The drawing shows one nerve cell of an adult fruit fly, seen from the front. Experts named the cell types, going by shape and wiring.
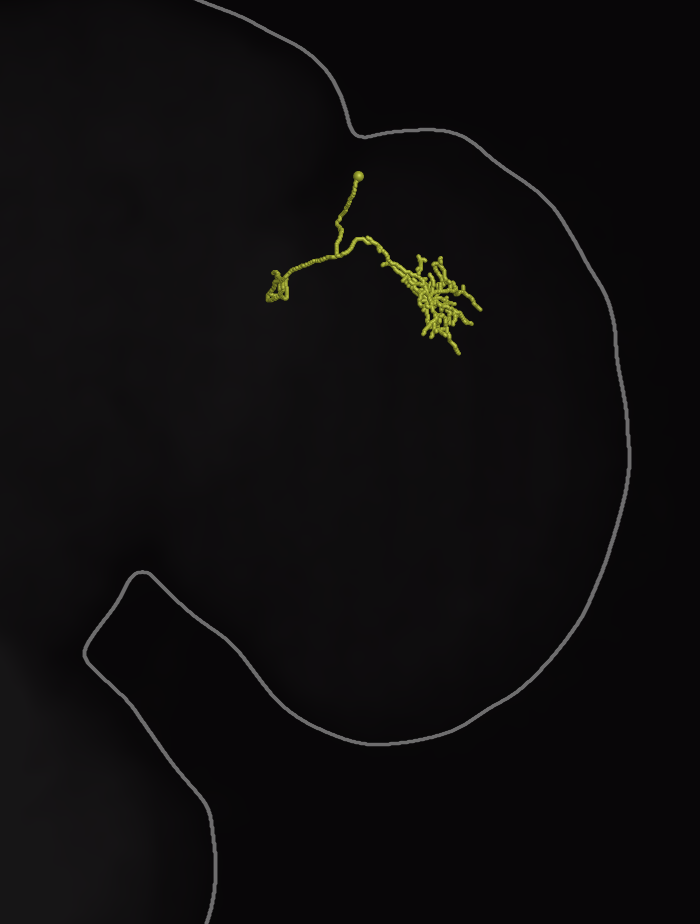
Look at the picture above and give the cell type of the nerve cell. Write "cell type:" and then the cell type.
cell type: MeLo6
